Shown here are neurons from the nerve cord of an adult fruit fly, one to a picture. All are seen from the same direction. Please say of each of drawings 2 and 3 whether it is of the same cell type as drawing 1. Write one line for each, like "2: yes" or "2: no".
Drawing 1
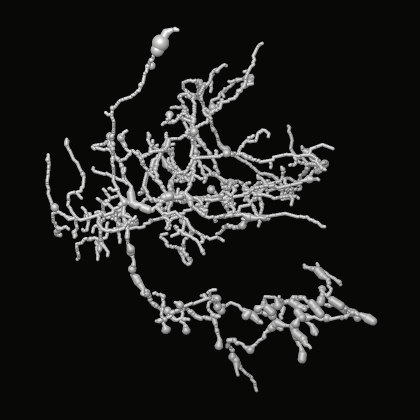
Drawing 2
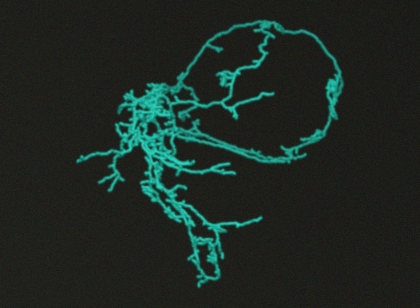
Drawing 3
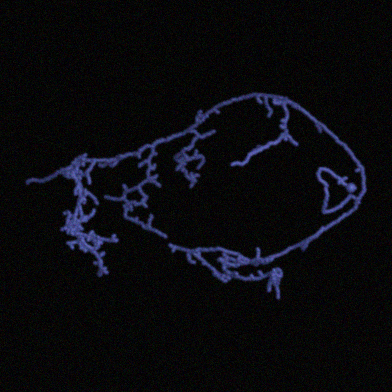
2: no
3: no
